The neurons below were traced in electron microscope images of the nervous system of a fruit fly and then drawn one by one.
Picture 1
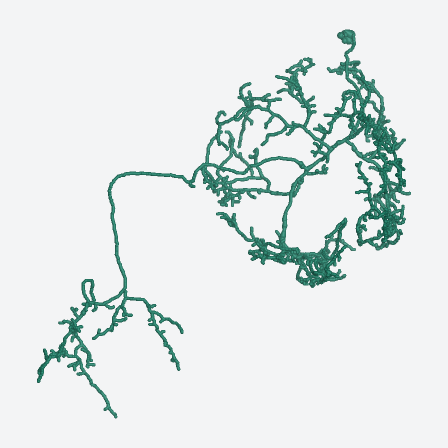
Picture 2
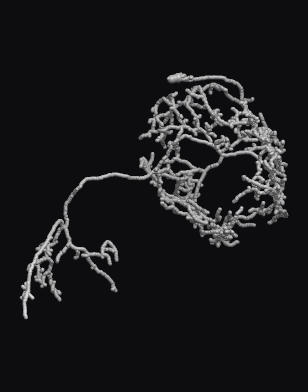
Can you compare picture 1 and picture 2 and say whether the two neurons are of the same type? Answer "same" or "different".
same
